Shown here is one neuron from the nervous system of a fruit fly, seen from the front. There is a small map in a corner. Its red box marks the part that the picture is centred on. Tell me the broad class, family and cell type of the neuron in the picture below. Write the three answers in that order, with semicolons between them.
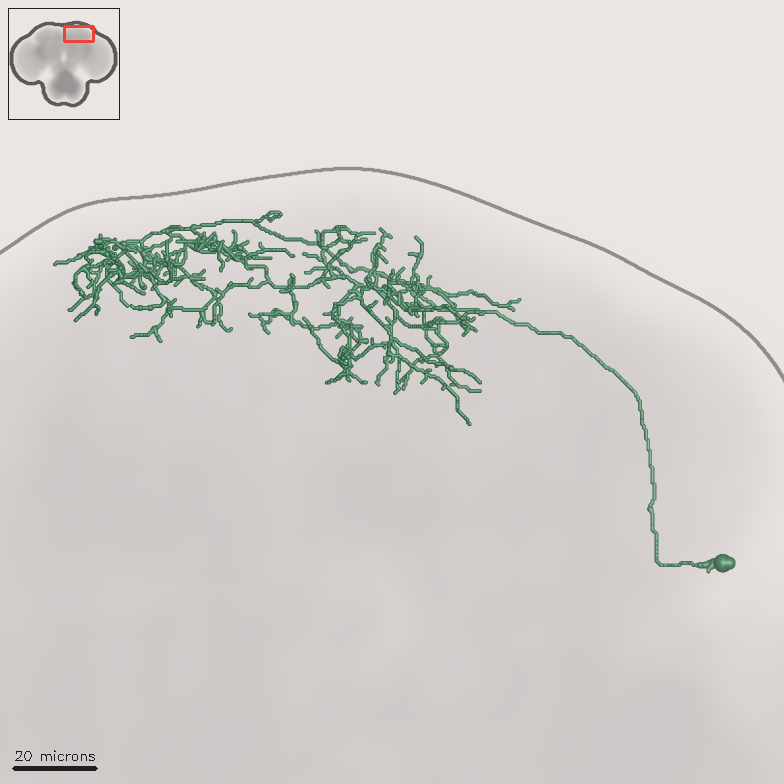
central-brain intrinsic neuron; hemilineage SLPpl3; SLP340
